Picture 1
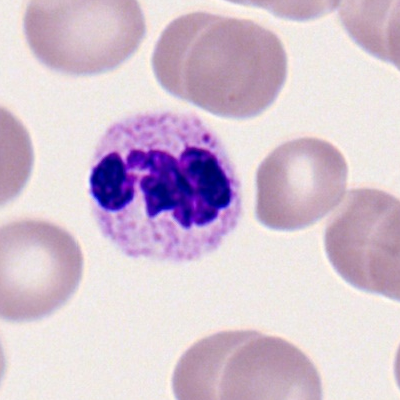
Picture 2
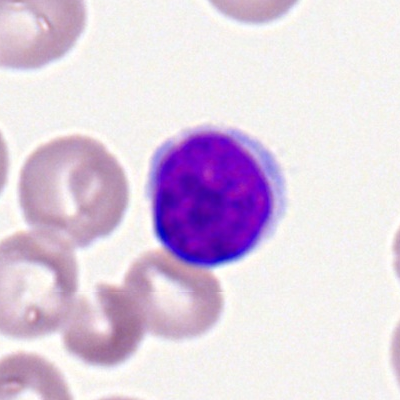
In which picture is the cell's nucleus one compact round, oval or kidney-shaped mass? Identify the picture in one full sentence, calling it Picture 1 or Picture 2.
In Picture 2 the cell's nucleus is not lobed but one compact round, oval or kidney-shaped mass.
